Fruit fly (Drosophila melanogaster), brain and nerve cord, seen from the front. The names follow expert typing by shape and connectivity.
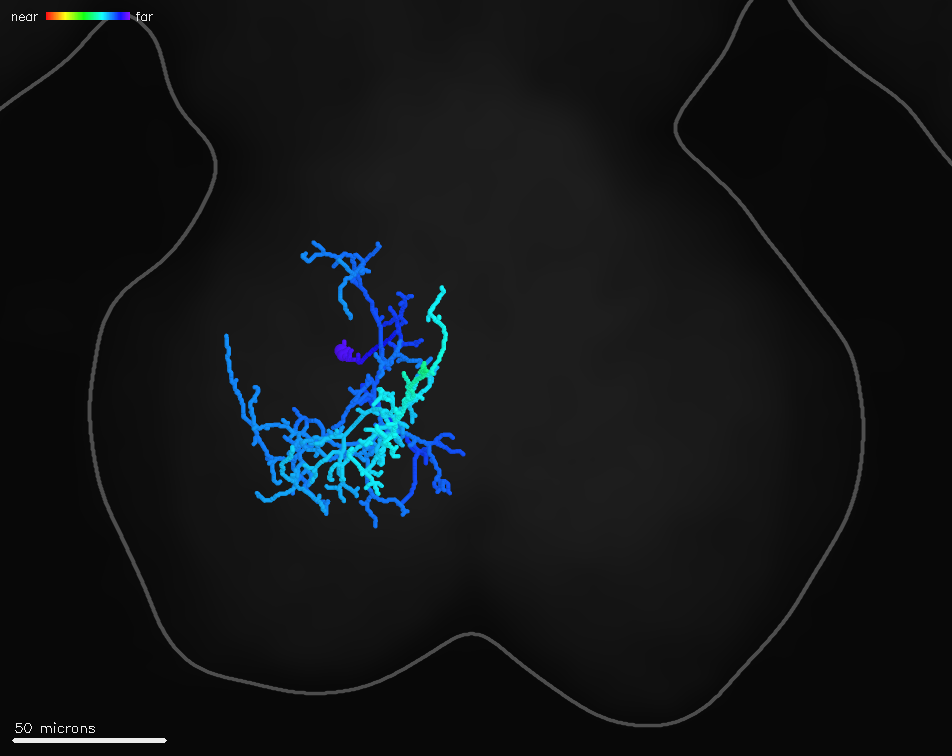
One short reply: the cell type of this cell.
IN20A.22A019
